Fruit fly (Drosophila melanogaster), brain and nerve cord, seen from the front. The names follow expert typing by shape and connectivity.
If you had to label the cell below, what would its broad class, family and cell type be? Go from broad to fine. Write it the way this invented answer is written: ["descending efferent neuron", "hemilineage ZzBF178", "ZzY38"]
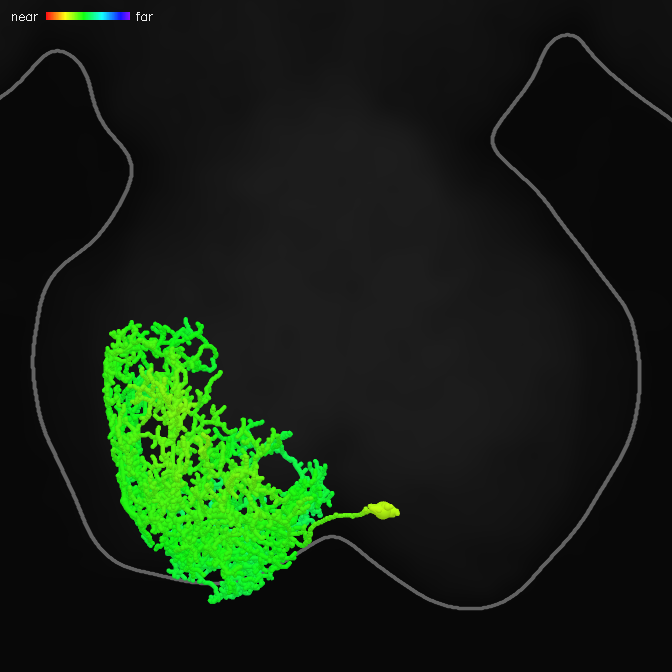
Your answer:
["nerve-cord intrinsic neuron", "hemilineage 13B", "IN13B004"]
